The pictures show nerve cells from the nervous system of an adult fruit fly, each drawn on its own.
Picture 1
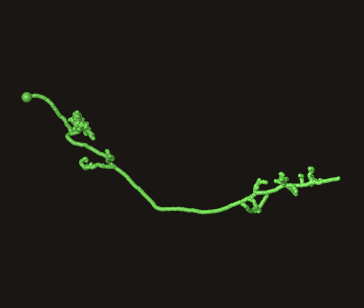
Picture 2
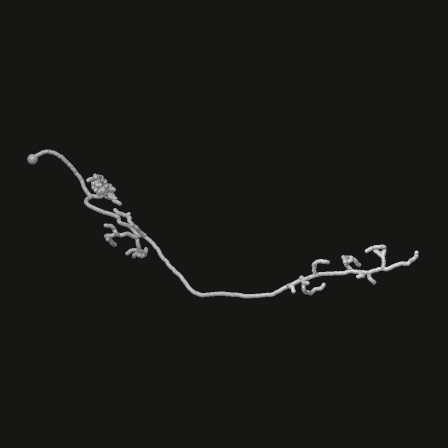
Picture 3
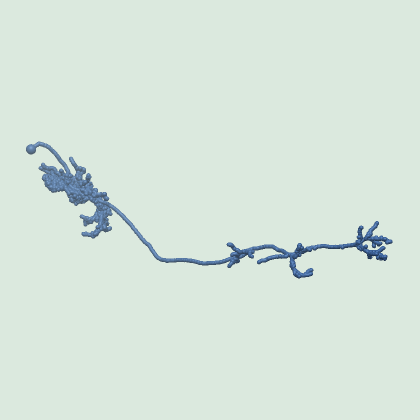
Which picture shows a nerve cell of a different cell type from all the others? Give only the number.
3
